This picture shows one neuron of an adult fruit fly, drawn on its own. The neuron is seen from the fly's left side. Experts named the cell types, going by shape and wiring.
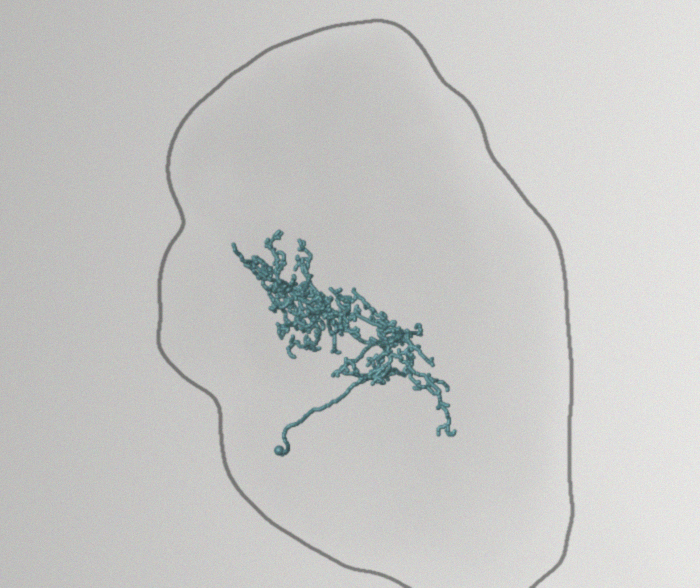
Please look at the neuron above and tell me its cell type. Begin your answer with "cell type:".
cell type: LAL127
